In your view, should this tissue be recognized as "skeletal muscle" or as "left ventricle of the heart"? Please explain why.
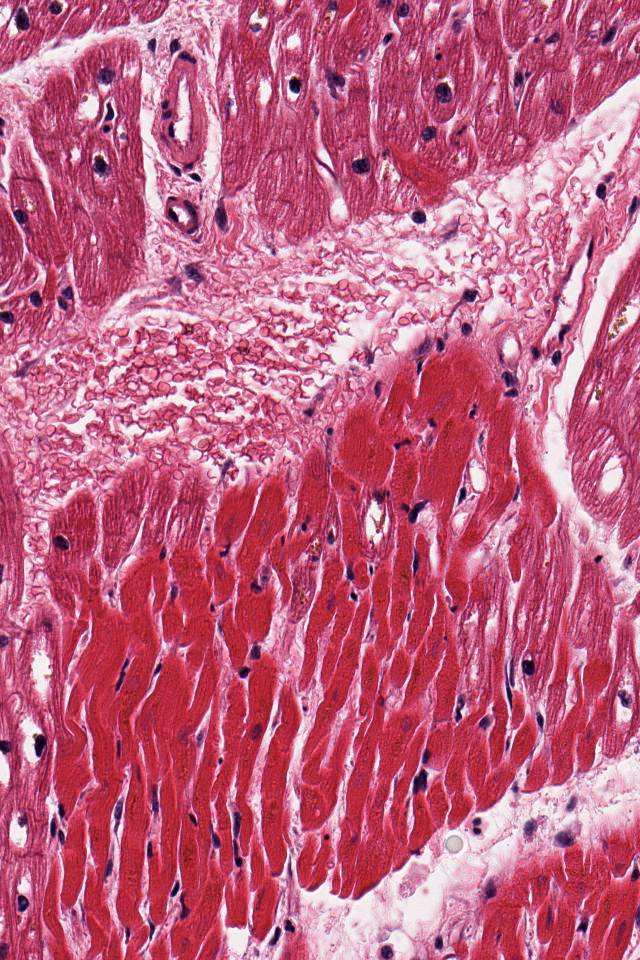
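Left ventricle of the heart. Muscle fibre bundles run in several directions, separated by pale pink connective tissue. Lower half: fibres deep bright red, wavy. Lower-bundle fibres branch and join neighbours. Fine yellow-brown granules beside some fibres' nuclei.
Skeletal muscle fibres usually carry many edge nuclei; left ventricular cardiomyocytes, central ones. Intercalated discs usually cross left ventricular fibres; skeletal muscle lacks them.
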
